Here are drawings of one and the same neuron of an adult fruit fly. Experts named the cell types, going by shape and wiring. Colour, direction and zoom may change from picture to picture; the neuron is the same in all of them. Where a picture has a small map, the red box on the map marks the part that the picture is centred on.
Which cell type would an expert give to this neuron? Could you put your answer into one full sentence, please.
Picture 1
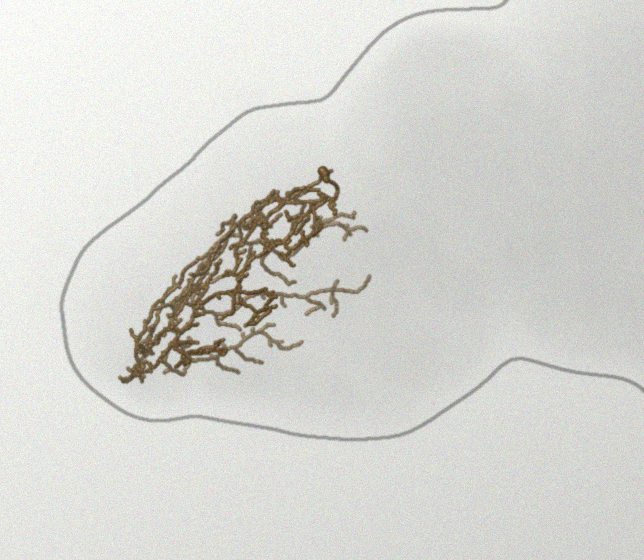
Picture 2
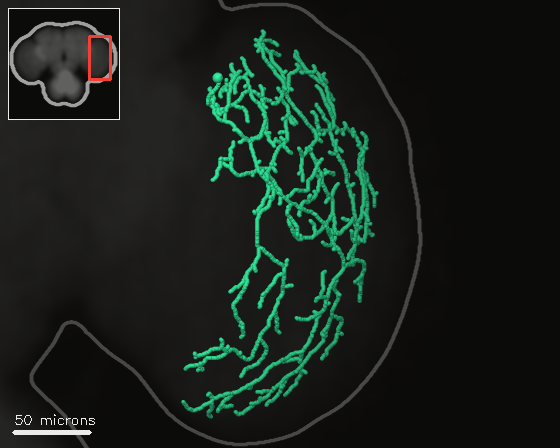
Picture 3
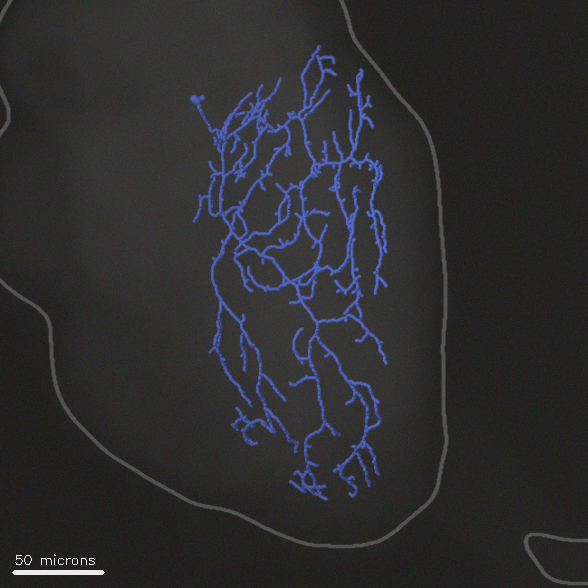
The neuron is a member of cell type Cm28.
